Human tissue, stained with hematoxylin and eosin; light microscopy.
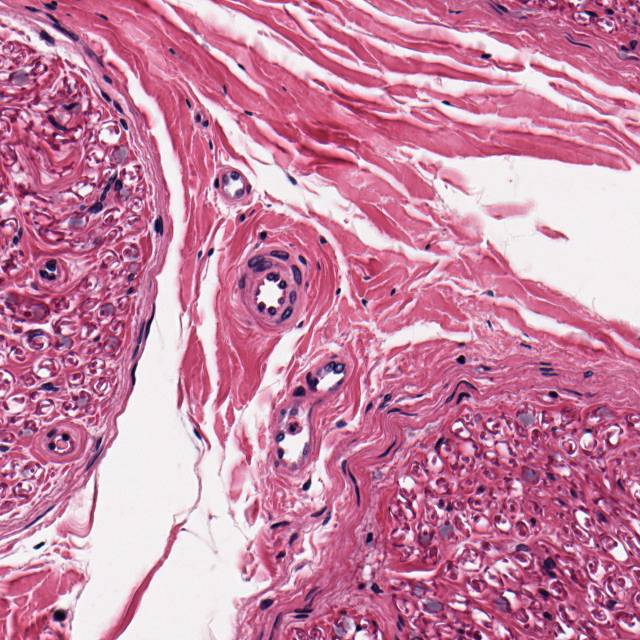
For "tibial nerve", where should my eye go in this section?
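In this tibial nerve, two large rounded bundles packed with small round profiles lie at the left edge and lower right.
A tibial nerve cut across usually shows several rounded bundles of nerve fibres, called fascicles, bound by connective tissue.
In each bundle, many profiles show a pale clear ring around a small central pink dot.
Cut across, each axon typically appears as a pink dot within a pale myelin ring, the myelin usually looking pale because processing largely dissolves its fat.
Thin layers of flattened cells with elongated dark nuclei edge the bundles, and wavy pink fibrous bands cross the upper field diagonally from upper centre toward the right.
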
